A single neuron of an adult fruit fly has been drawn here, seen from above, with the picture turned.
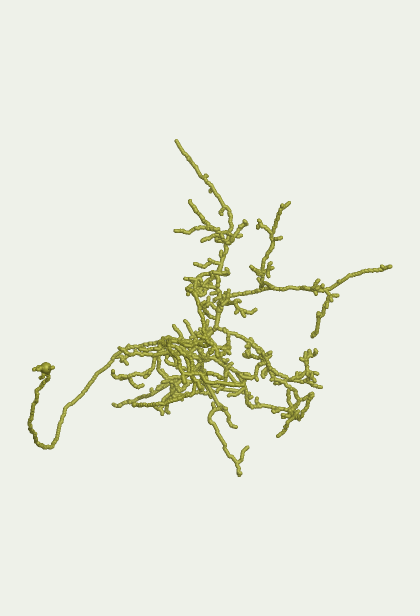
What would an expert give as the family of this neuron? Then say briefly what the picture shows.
Its family is hemilineage 11A. This is a nerve-cord intrinsic neuron. Its cell body lies on the left of the picture. The picture shows dozens of branch ends.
